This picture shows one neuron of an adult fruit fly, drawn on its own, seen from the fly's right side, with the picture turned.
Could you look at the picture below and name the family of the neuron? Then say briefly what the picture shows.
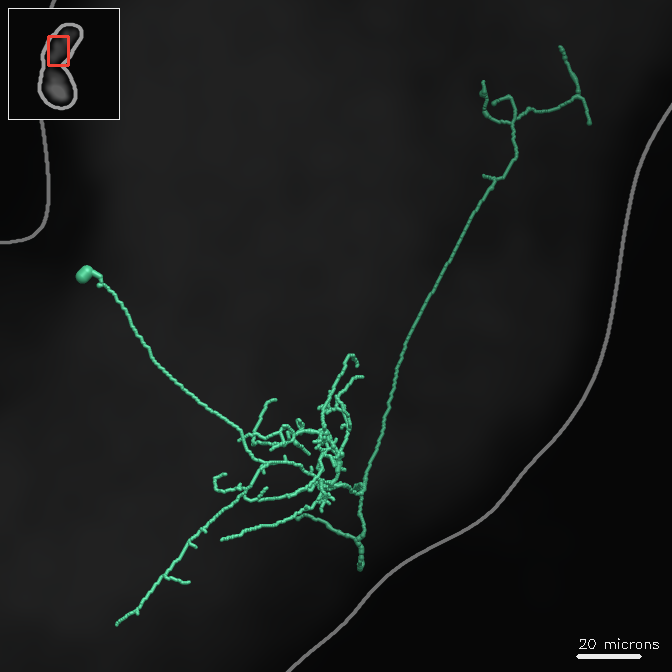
The family is hemilineage 06A. It is a nerve-cord intrinsic neuron. Its cell body lies on the left of the picture. From top to bottom in the picture it spans about 190 microns. Dozens of branch ends can be seen.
